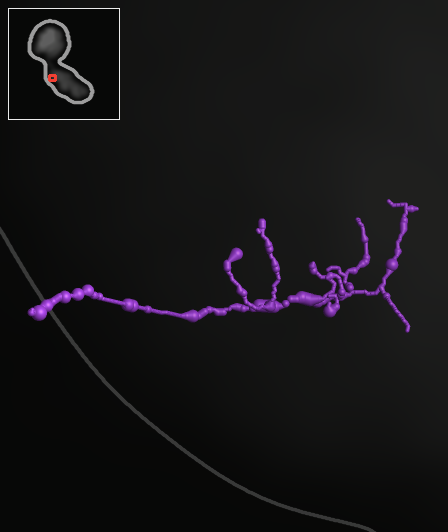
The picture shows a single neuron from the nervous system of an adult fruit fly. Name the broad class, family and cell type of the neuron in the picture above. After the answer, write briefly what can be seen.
Its broad class is sensory neuron entering the nerve cord. Its family is called class gustatory. It is of cell type LgLG3. It has a dozen or fewer branch ends. As drawn here it is more than twice as wide as it is tall.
